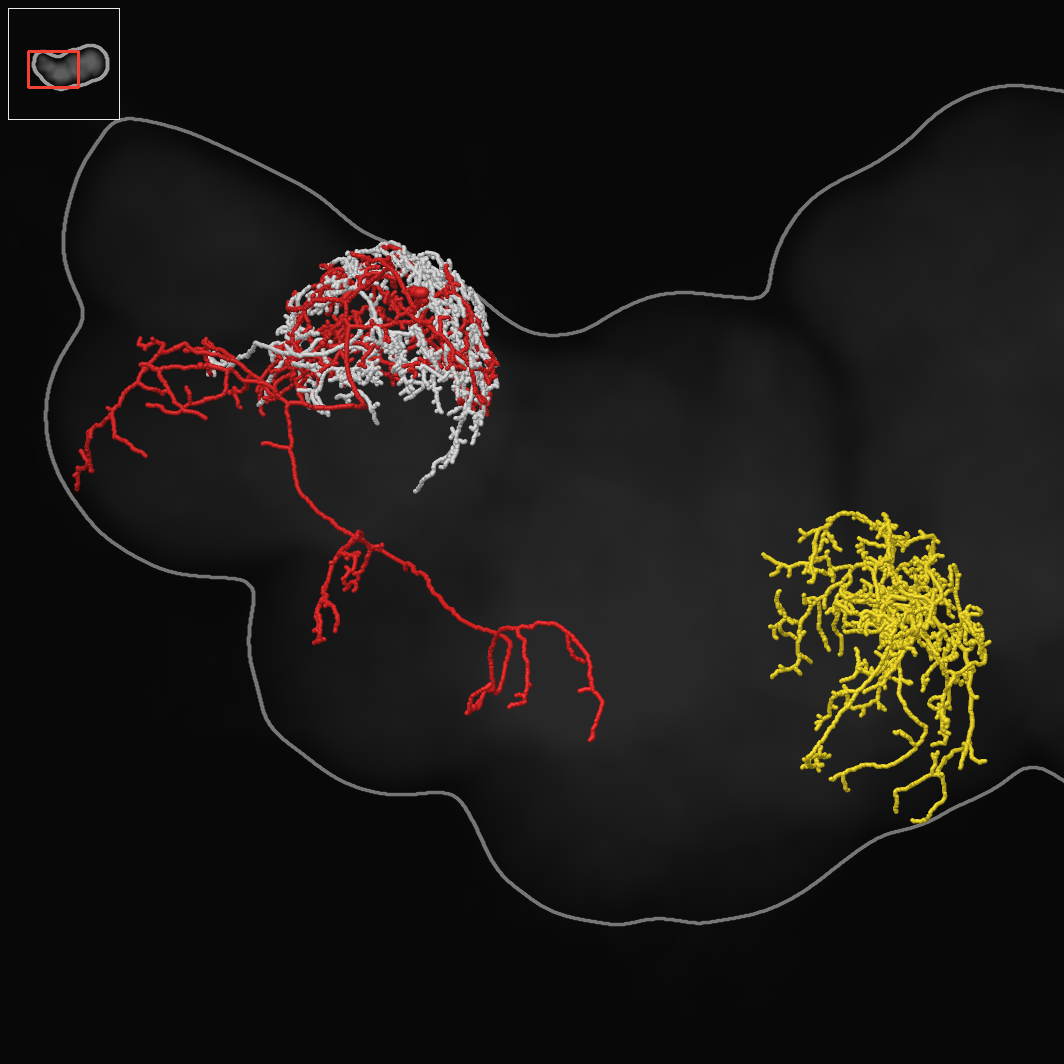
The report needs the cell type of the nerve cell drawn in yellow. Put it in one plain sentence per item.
The cell type is IN20A.22A001.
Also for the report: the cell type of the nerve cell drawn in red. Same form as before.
The cell type is IN19B030.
